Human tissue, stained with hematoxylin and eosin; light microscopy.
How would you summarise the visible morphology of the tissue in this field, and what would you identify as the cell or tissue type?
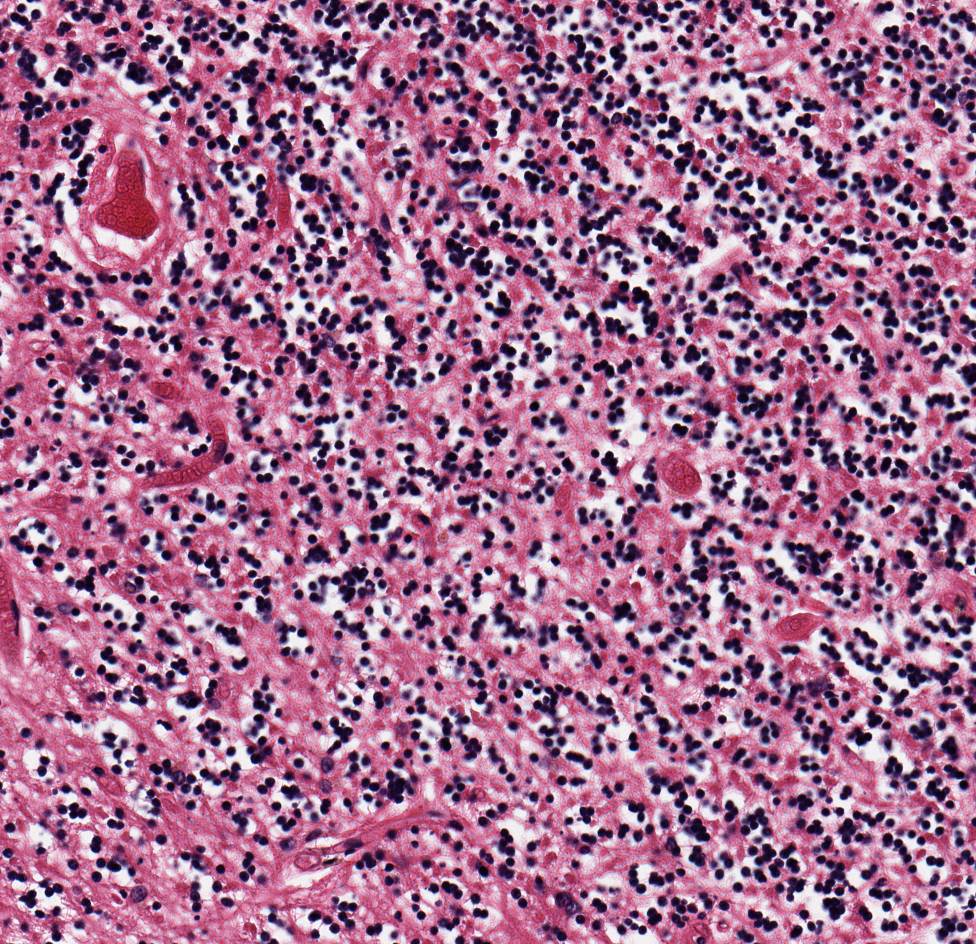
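Densely packed small nuclei fill the field diffusely; no epithelium, no glands. Nuclei mostly small, round, uniformly dark, with scant visible cytoplasm. Irregular pale pink fibrillary patches without nuclei lie between them. Lower left corner: pinker, fewer nuclei. Cerebellum.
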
